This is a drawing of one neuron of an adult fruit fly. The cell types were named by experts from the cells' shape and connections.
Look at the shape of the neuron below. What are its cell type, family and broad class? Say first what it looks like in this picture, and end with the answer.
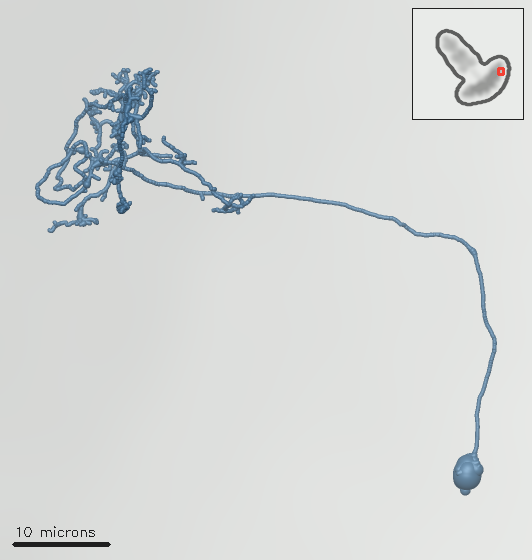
Its cell body lies at the lower right of the picture. From left to right in the picture it spans about 50 microns. Dozens of branch ends can be seen. The cell type is Cm1. Its family is Cm. Its broad class is optic-lobe intrinsic neuron.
